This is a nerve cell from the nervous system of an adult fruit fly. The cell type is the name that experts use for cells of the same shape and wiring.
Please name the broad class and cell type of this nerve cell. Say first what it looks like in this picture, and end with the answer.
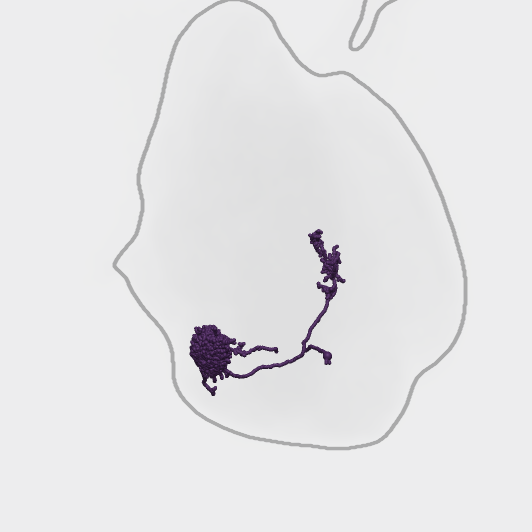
As drawn here it is about as wide as it is tall. This is a central-brain intrinsic neuron. Its cell type is AOTU063_b.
